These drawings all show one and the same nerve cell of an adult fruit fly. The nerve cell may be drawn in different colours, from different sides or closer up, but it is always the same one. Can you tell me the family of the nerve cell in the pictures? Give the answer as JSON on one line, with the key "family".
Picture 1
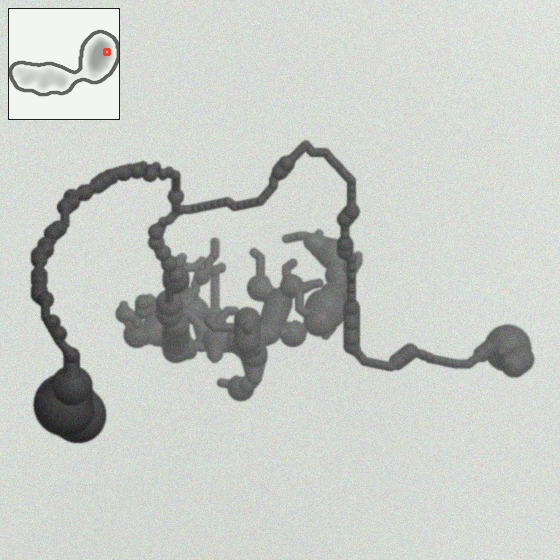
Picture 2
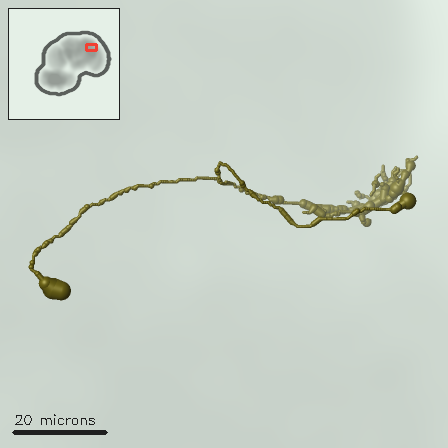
{"family": "hemilineage AOTUv4_dorsal"}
